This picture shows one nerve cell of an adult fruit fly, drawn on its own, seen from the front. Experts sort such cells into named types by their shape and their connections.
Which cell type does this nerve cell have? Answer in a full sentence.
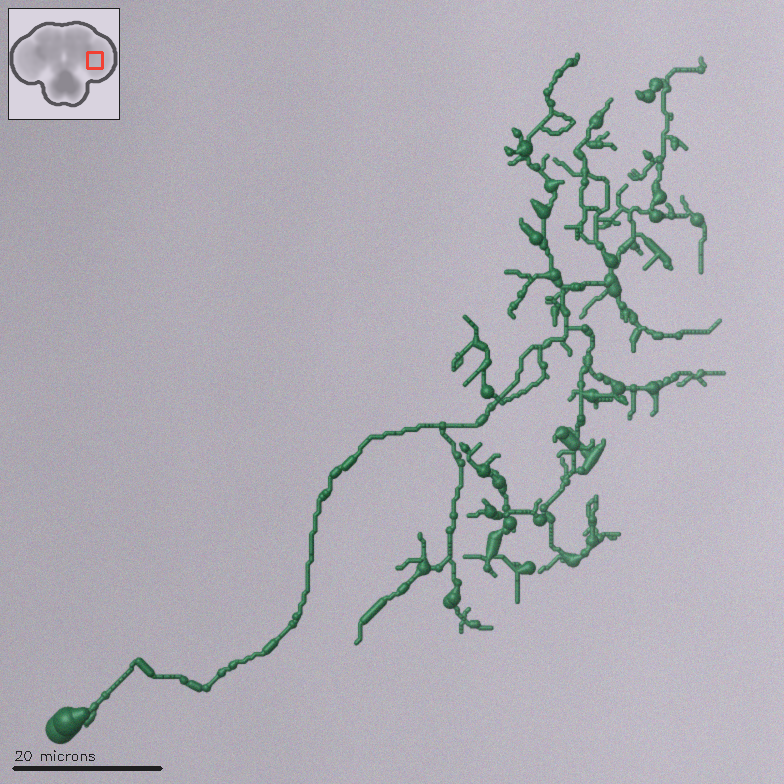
The cell type is Cm11a.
